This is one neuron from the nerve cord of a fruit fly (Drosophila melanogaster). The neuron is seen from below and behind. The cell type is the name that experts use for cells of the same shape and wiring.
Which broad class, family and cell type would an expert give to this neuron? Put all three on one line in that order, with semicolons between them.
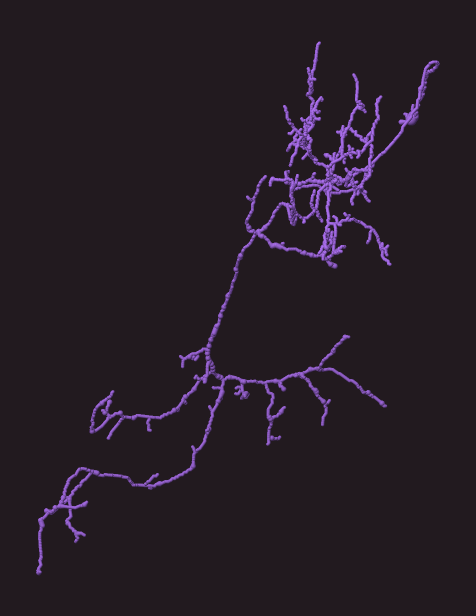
nerve-cord intrinsic neuron; hemilineage 18B; IN18B042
